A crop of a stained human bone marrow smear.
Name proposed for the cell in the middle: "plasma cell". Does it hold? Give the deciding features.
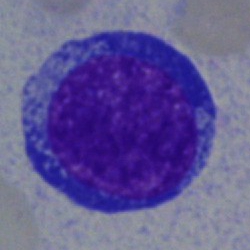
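The chromatin is finely stippled with small pale spots all through the nucleus.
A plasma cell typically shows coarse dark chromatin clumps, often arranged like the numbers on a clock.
So this is not a plasma cell; it is a proerythroblast. The cytoplasm is deep blue, so colour alone does not speak against plasma cell.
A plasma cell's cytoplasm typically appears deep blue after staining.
The outline is round, cytoplasm rings the nucleus, and no granules show.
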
